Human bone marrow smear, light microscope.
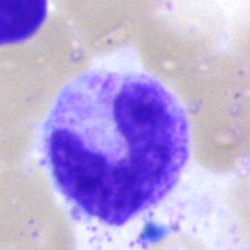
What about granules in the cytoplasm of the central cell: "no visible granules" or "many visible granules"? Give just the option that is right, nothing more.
Many visible granules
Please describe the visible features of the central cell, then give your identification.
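Hmm, the nucleus bends deeply inward into a curved, horseshoe-like shape. Its indentation opens toward the upper left. I can't make out any nucleoli. Pale lilac cytoplasm fills the hollow of the nucleus. So this is a band neutrophil.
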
